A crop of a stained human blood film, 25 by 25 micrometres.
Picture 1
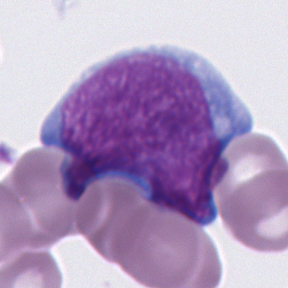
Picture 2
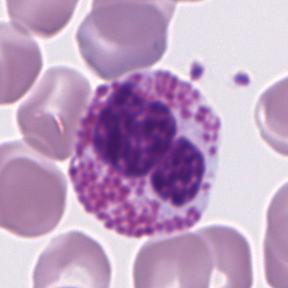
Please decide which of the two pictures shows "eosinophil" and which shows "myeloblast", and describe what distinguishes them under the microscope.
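Picture 1 is the myeloblast; picture 2 is the eosinophil. The nuclei differ in form. In the myeloblast the nucleus is a single unlobed mass filling about 70% of the cell's area, whereas in the eosinophil it has two lobes.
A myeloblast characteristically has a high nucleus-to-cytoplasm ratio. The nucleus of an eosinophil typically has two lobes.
The cytoplasm differs most plainly. The myeloblast's cytoplasm is stained blue and contains neither visible granules nor vacuoles. The eosinophil's cytoplasm is packed with coarse, round, reddish-pink granules of fairly even size, spread all around the nucleus.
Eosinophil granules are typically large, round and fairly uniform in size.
The eosinophil's chromatin is dark purple and coarsely clumped, and no nucleoli are visible in its nucleus.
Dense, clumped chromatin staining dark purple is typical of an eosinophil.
The eosinophil's outline is roughly round, its edge made slightly bumpy by the granules.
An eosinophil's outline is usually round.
The myeloblast measures about 17 micrometres across; its upper edge is smoothly rounded without projections, and red cells press against its lower edge.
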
